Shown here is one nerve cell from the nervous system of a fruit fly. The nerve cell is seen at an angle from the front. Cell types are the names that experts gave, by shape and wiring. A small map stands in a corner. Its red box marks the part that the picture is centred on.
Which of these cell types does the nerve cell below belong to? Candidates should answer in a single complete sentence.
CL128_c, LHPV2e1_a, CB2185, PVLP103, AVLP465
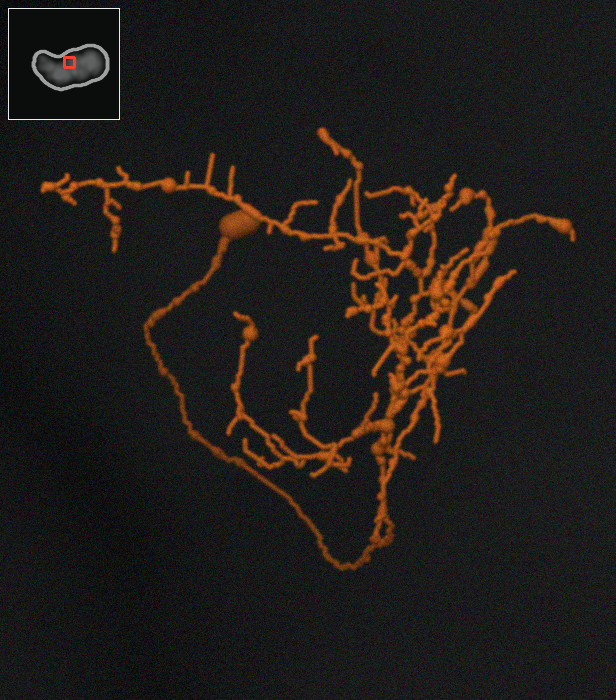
Belonging to the cell type CB2185 is this nerve cell.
